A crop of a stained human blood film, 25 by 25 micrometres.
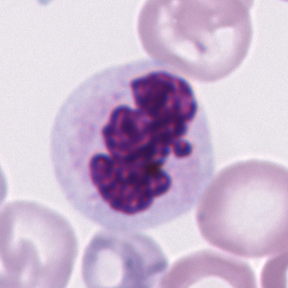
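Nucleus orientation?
Diagonal, upper right to lower left.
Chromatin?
Dark purple, coarsely clumped.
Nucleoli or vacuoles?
No nucleoli visible; no vacuoles in the cytoplasm.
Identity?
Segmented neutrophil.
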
